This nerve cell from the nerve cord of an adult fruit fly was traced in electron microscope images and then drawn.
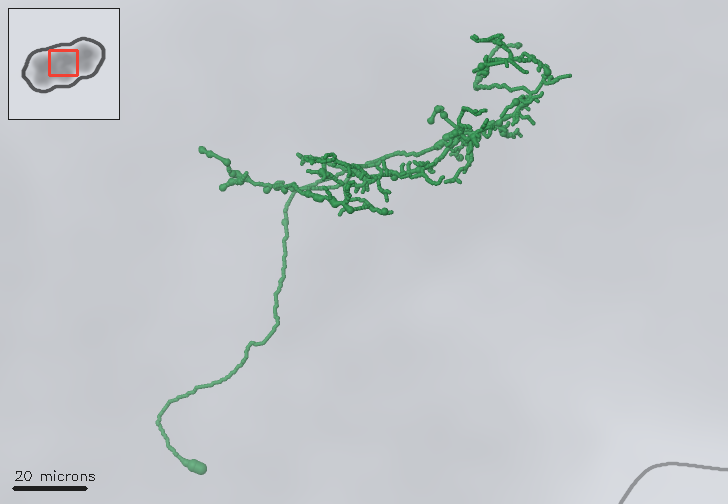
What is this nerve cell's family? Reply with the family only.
hemilineage 14A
